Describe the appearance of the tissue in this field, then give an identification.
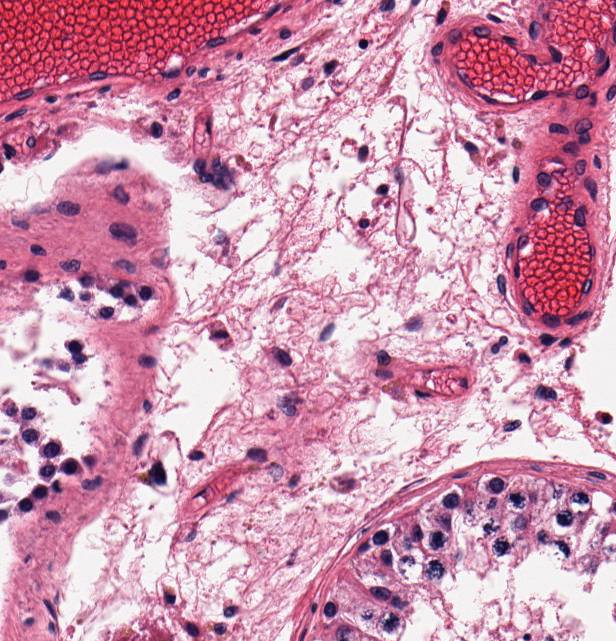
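Bottom right: part of a rounded tubule with a thin pink wall, holding several layers of cells with round dark nuclei. Top left edge: large lumen densely packed with red blood cells. Centre: loose, pale pink, wispy stroma, few cells, much clear space. This is testis.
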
